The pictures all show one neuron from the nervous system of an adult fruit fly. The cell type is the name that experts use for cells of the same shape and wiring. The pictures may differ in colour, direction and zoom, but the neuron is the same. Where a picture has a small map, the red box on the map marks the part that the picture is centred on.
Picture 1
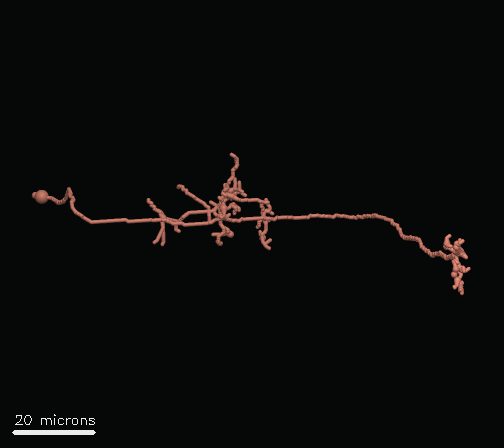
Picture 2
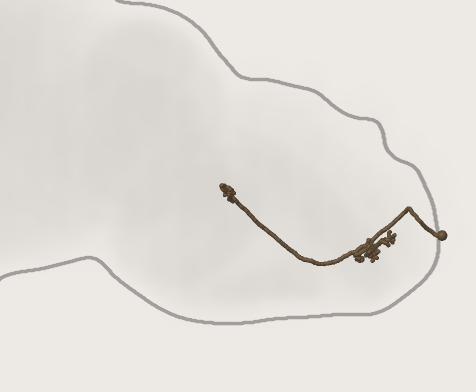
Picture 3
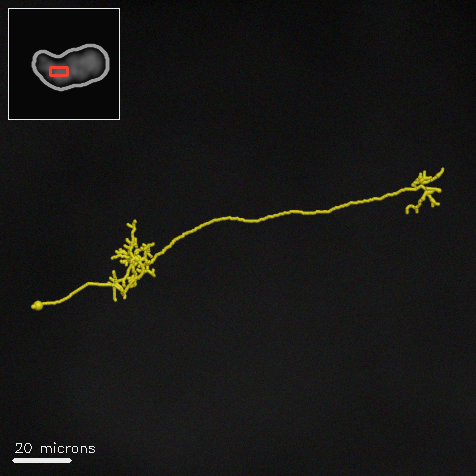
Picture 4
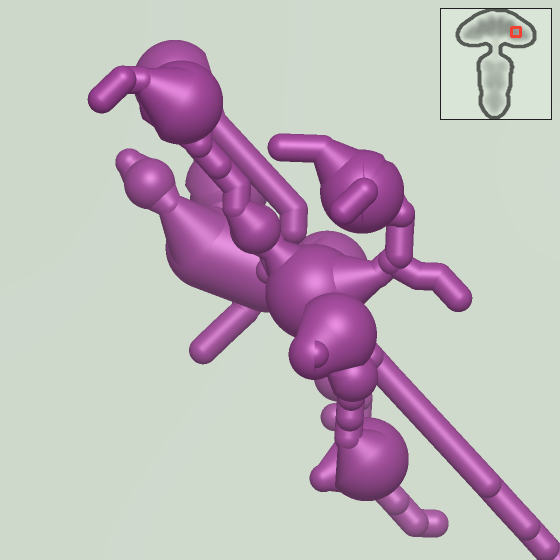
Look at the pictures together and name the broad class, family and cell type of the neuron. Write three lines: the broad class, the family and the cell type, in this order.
optic-lobe intrinsic neuron
Tm
Tm29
